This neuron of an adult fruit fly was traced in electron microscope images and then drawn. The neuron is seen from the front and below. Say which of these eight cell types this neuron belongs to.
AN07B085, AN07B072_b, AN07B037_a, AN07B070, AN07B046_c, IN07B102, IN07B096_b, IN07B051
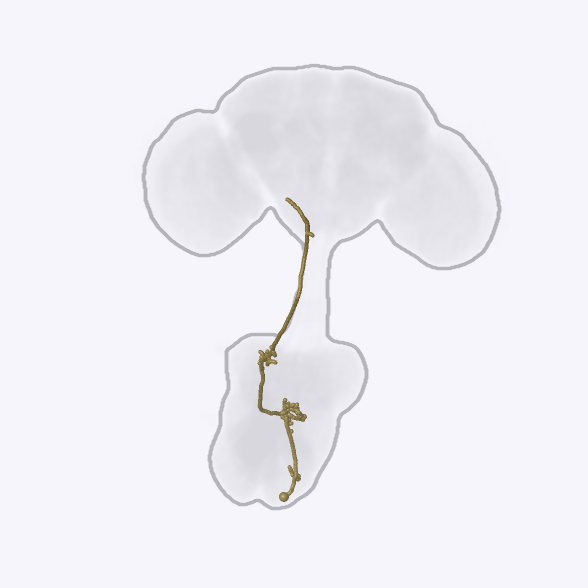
AN07B085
